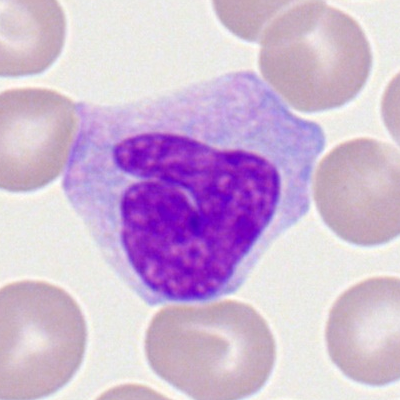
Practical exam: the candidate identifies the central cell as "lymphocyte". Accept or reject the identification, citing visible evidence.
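The name lymphocyte does not suit this cell; it is a monocyte. The deciding feature is the nucleus, which is folded, with a narrow cleft cutting into it from the upper left.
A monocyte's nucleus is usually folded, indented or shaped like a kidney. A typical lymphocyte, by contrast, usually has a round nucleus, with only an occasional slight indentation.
The folded, cleft nucleus therefore speaks for monocyte and against lymphocyte. Beyond the nucleus, the cell outline is irregular and angular, with blunt corners. The chromatin is patchy, with paler spots scattered among darker purple areas. The cytoplasm is a pale greyish lilac and holds fine, dust-like pinkish granules, and no clear vacuoles are seen in it.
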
